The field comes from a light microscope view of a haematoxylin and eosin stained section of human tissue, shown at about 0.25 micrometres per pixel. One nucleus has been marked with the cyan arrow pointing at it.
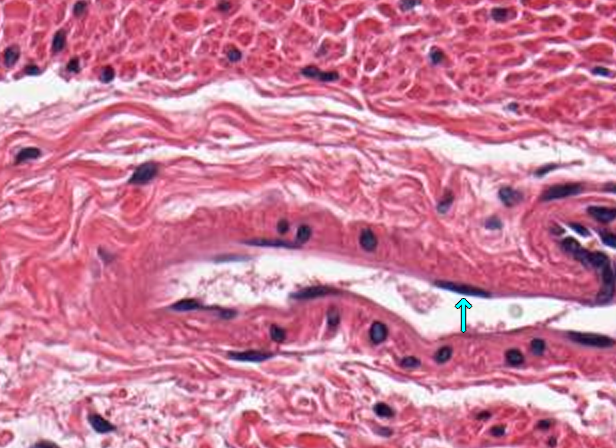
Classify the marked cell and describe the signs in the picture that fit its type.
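This is an endothelial cell. The nucleus is a long, thin, flattened sliver, much slimmer than the rounder oval nuclei in the wall below the lumen. The nucleus is stained very dark and evenly, with no visible internal detail. Almost no cytoplasm can be made out around the nucleus; there is no distinct cell outline of its own. It lies flat along the edge of an open, pale vessel lumen, its long axis running parallel to that surface.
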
